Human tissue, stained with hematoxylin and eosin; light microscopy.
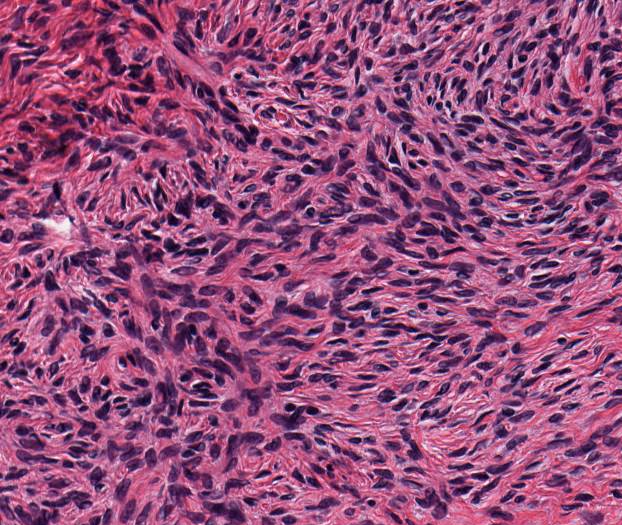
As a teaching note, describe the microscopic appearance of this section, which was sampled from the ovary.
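Everywhere I look, a dense, crowded sheet of spindle-shaped cells, no organised units. They run in short bundles crossing one another in different directions. Nuclei: elongated to oval, darkly stained. And between them, throughout, pink, finely fibrillary material.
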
